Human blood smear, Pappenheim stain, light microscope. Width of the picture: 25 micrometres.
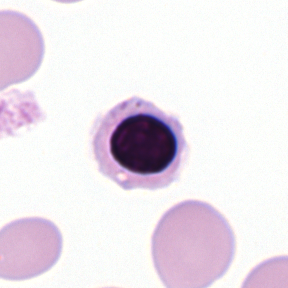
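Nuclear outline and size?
Round; about 6 micrometres across in a cell about 8 micrometres across, filling about 50% of the cell's area.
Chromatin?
Dense, very dark purple, with only faint paler mottling.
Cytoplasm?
Pale pinkish-lilac rather than deep blue; a few tiny dark dots at the top of the cell and one small clear vacuole at the lower left of the nucleus.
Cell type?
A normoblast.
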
